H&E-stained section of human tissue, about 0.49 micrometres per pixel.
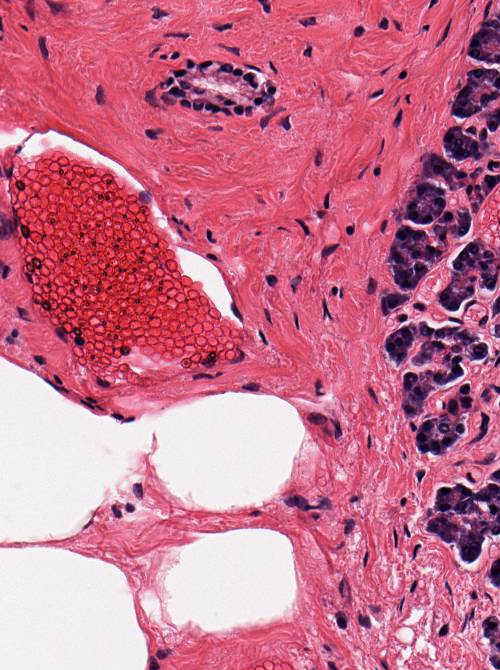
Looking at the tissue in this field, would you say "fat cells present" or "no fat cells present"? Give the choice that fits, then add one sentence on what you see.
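Fat cells present. Fat cells appear as large empty rounded spaces with thin septa at the lower left.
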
